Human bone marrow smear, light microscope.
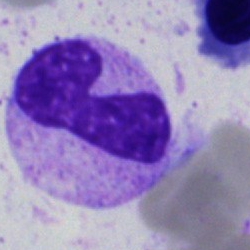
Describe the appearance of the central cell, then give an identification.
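The outline of the cell is round and smooth. Its nucleus is kidney-shaped, with a deep notch on the upper side. The chromatin is moderately condensed, showing small pale gaps between darker areas. No vacuoles are present in the cytoplasm. The cell is a band neutrophil.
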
